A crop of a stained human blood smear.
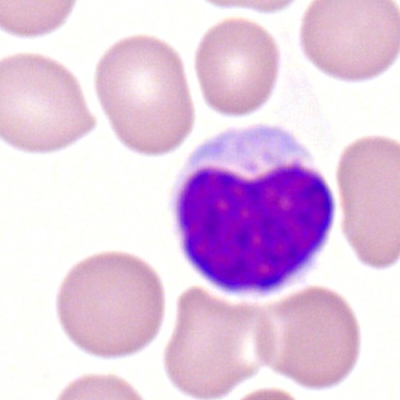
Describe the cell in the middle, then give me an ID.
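A roughly round outline encloses a nucleus that fills most of the cell. The nucleus bears a shallow notch on its upper edge and shows no distinct nucleoli. This cell is a lymphocyte.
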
